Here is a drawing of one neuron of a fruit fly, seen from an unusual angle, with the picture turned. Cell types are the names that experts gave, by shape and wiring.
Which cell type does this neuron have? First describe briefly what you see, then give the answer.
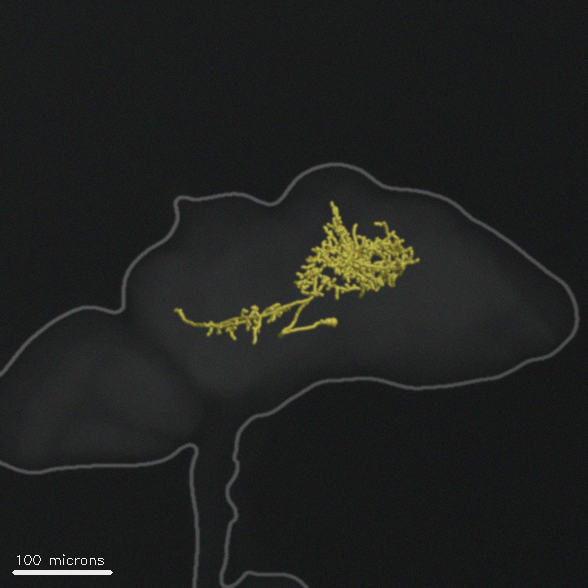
It lies in the brain. The cell body is in the middle of the picture. From left to right in the picture it spans about 250 microns. Its broad class is central-brain intrinsic neuron. Its cell type is AVLP609.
